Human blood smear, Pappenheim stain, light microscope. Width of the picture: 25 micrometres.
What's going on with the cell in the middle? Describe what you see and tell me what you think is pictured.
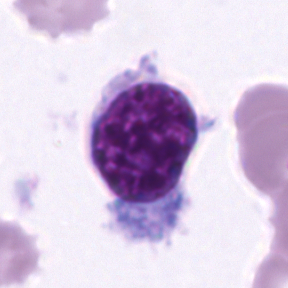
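First, no distinct nucleoli are visible in the nucleus. Second, the cytoplasm stains pale blue, with no reddish-purple granules. Third, its lower edge is ragged and breaks up into small fragments. Last, the name: plasma cell.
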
